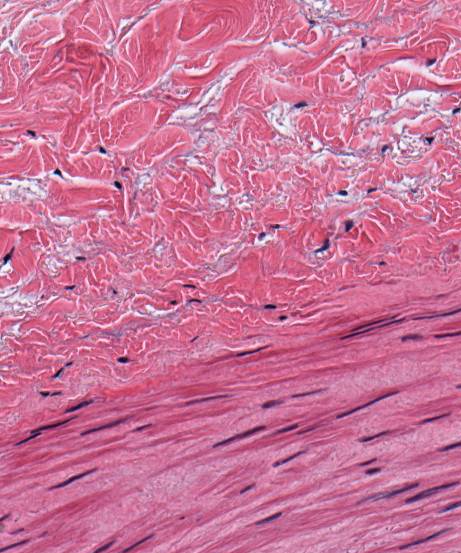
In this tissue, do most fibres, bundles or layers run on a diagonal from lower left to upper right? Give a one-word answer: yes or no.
Yes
